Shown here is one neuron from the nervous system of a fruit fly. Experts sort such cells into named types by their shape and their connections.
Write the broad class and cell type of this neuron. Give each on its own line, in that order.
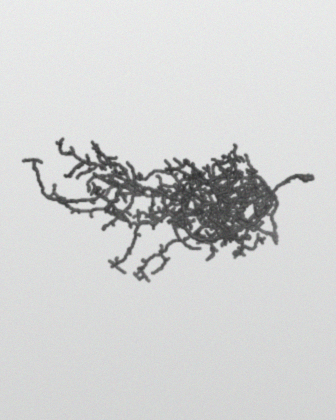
central-brain intrinsic neuron
GNG050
